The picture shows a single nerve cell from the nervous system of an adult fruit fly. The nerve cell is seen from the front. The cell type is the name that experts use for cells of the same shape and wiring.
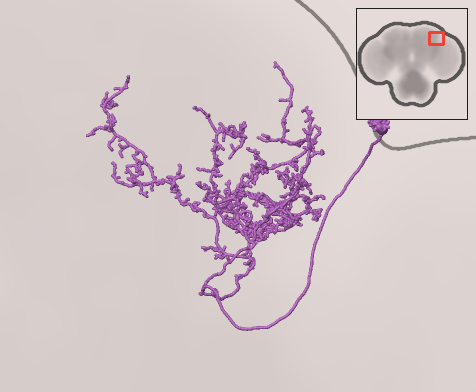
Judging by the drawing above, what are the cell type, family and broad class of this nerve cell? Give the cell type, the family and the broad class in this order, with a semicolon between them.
CB2480; hemilineage LHl1; central-brain intrinsic neuron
